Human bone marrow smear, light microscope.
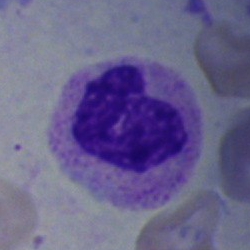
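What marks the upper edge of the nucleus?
A notch.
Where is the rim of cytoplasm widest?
Below the nucleus.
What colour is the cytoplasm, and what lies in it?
Pale pinkish-lilac, with fine purple granules scattered throughout.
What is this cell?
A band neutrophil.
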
